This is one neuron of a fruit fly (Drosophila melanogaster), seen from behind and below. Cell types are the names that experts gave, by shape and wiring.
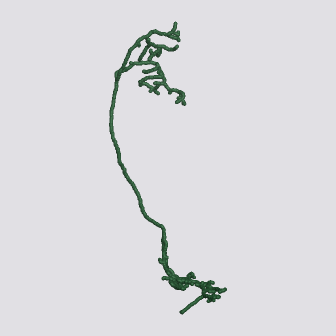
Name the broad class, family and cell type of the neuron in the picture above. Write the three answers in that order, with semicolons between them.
central-brain intrinsic neuron; hemilineage FLAa2; GNG595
